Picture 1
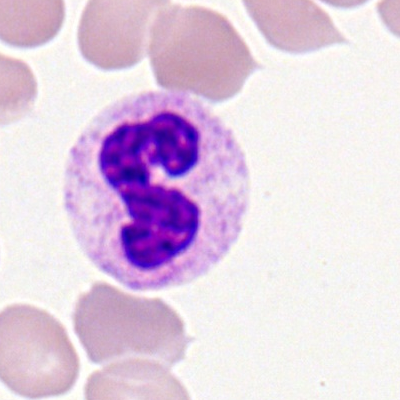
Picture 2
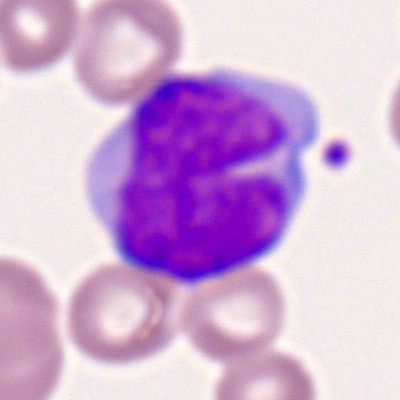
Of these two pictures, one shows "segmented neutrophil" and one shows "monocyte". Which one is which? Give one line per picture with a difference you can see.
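Picture 1 shows a segmented neutrophil: Fine lilac granules are scattered throughout the cytoplasm.
Picture 2 shows a monocyte: No granules can be seen in the cytoplasm.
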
